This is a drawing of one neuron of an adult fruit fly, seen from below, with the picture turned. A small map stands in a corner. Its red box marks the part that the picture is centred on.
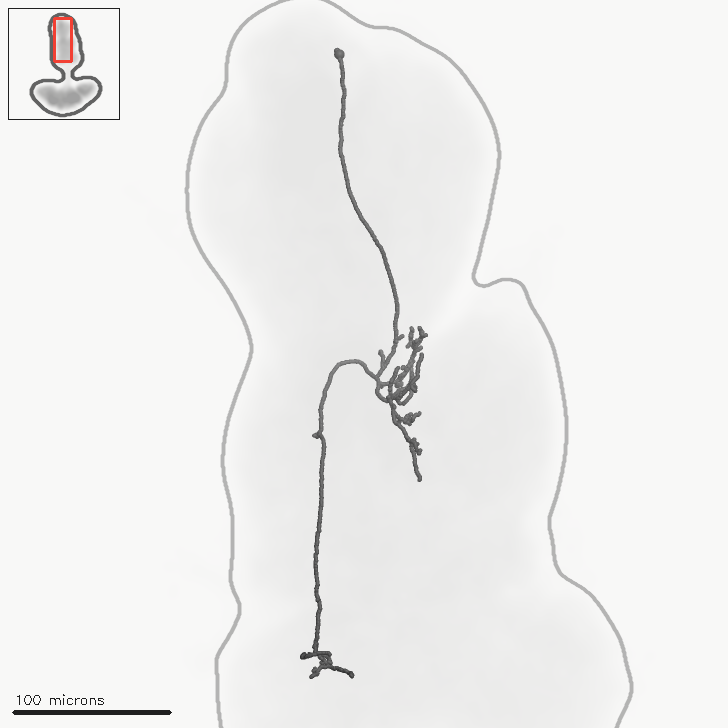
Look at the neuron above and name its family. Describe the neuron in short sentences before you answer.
It is in the nerve cord and does not reach the brain. Its cell body lies at the top of the picture. By the scale bar it is about 400 microns tall in this view. It is a nerve-cord intrinsic neuron. The family is hemilineage 06A.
